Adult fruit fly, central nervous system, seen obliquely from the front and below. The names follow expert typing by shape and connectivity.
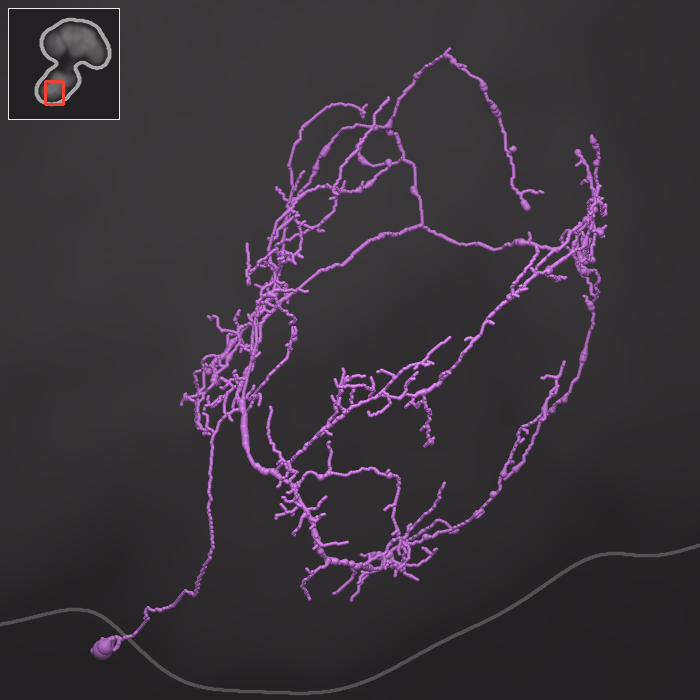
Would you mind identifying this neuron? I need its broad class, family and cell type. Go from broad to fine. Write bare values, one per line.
nerve-cord intrinsic neuron
hemilineage 04B
IN04B068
